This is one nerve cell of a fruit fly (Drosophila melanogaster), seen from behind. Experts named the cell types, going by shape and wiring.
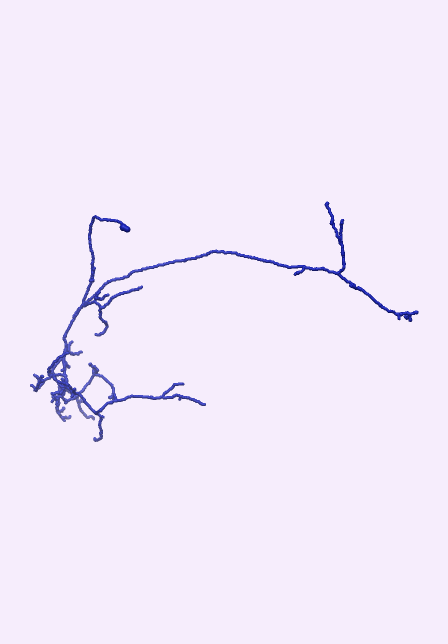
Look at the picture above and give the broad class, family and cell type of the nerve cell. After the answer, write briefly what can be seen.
This is a central-brain intrinsic neuron. The family is hemilineage DM4_ventral. It is of cell type CB4228. In this view it is wider than it is tall.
